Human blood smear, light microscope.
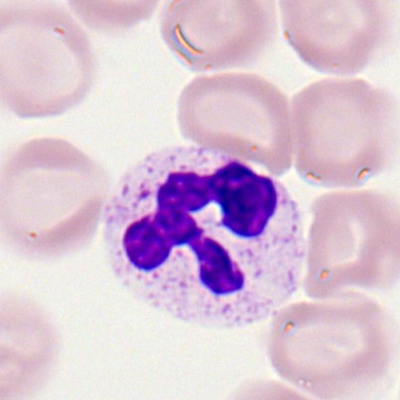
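Segmented neutrophil, the central cell in a stained human blood smear. Its nucleus is divided into several lobes, and the chromatin is dark purple and coarsely clumped. The cytoplasm is abundant and pale pink, with fine lilac granules scattered throughout.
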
